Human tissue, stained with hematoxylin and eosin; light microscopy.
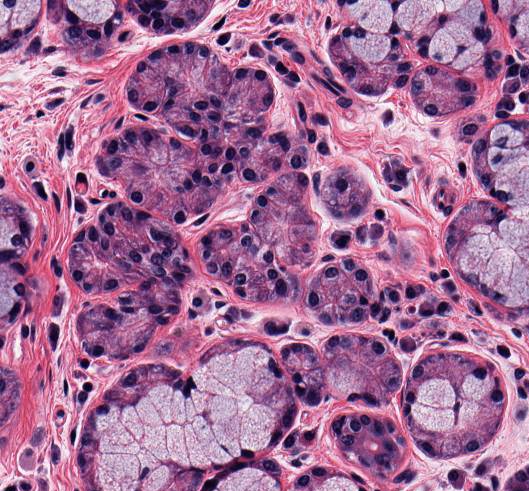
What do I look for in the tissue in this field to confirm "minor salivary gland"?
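This is a minor salivary gland. Look along the edges of the field, and most of all along the bottom: the mucous acini there have pale, finely bubbly cytoplasm.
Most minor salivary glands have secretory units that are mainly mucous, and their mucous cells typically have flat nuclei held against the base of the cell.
That fits what you see here, where the nuclei of the mucous cells are flattened and pressed against the outer, basal edge of each acinus. In the centre and upper left, the acini are serous instead, with purple, granular cytoplasm and round, dark nuclei placed towards the base of the cells.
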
